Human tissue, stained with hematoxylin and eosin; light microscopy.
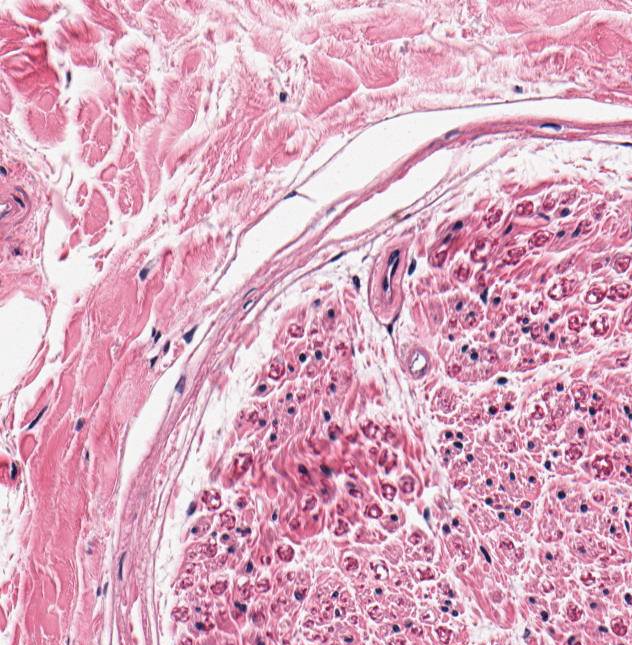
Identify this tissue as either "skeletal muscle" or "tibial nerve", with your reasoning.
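It's tibial nerve. A rounded mass fills the lower right, packed with many small round profiles cut across, each a central pink dot inside a paler rim. Curving along its upper left border is a thin band of wavy fibrous tissue with flattened, elongated nuclei. The upper left holds broad pink fibres, cut lengthwise and obliquely, carrying few nuclei.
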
